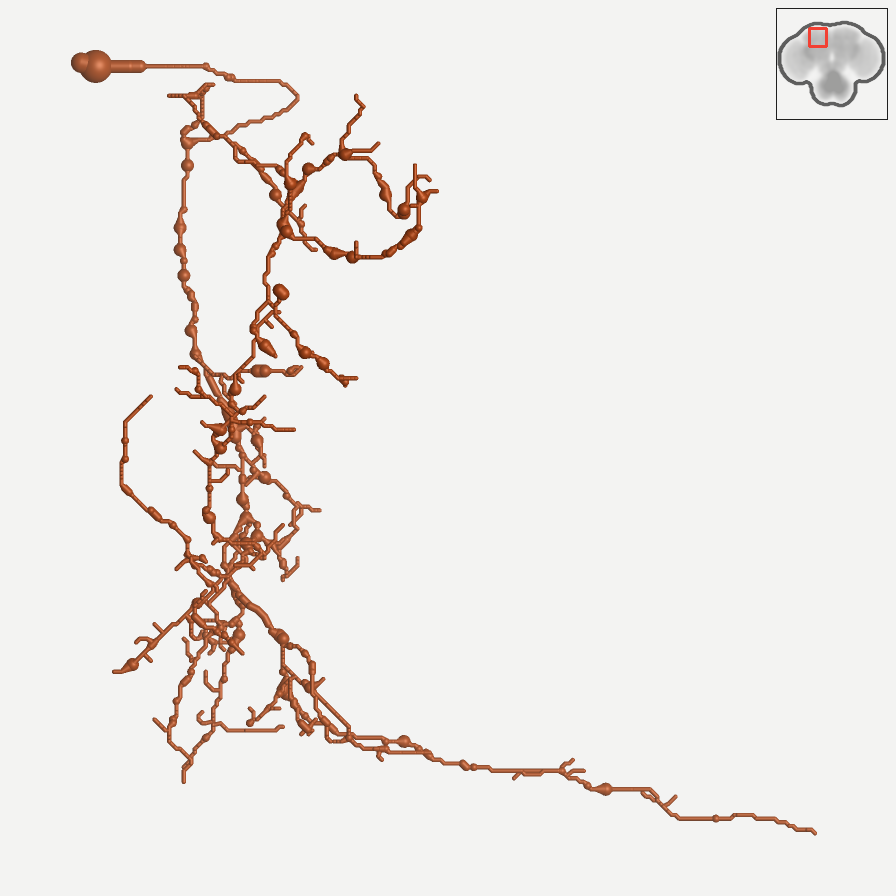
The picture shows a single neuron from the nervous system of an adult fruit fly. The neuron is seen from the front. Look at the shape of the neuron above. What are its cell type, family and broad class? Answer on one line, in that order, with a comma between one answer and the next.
SLP312, hemilineage LHd2, central-brain intrinsic neuron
